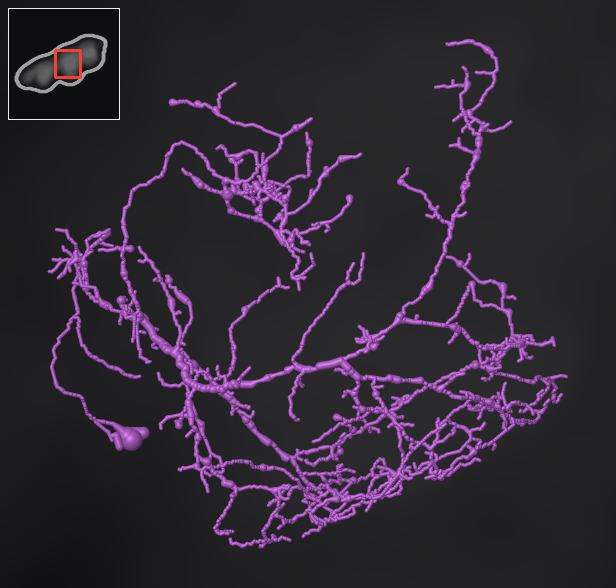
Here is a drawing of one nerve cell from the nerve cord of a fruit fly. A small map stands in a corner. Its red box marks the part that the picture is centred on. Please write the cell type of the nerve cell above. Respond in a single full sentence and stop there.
It is to cell type IN03A038 that the nerve cell belongs.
